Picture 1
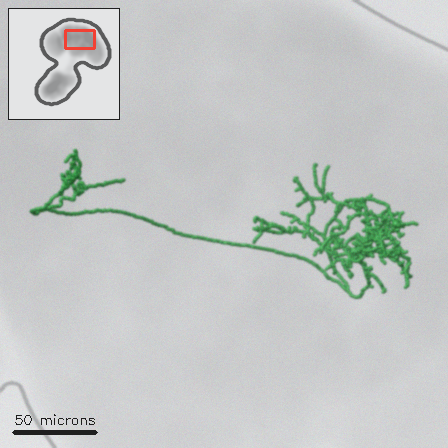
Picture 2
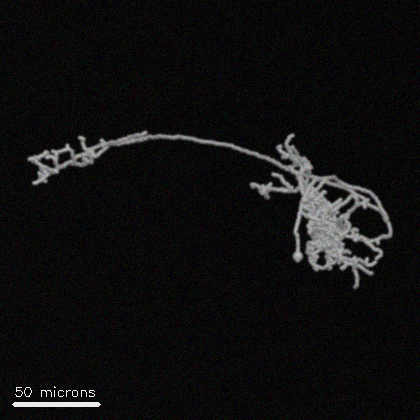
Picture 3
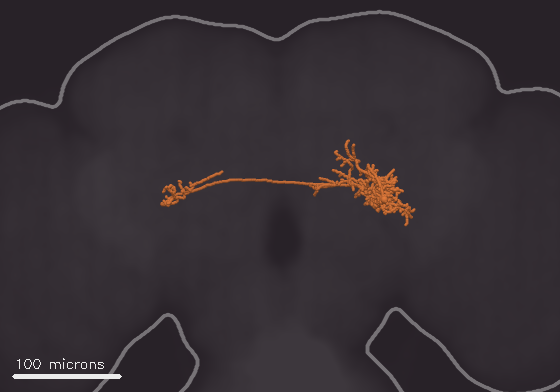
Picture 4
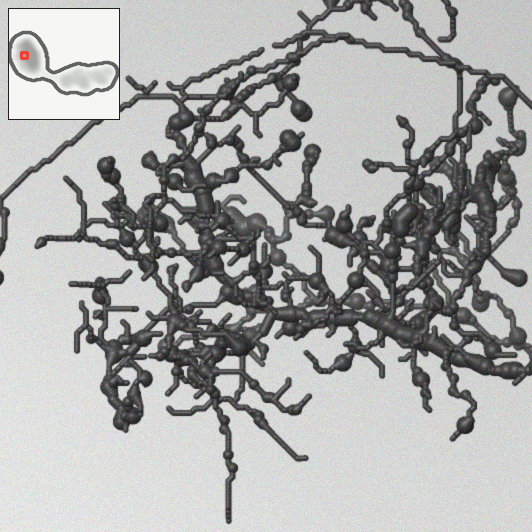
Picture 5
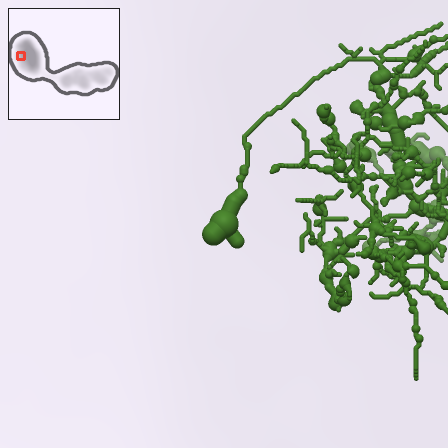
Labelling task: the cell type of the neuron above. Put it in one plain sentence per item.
The cell type is PVLP034.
